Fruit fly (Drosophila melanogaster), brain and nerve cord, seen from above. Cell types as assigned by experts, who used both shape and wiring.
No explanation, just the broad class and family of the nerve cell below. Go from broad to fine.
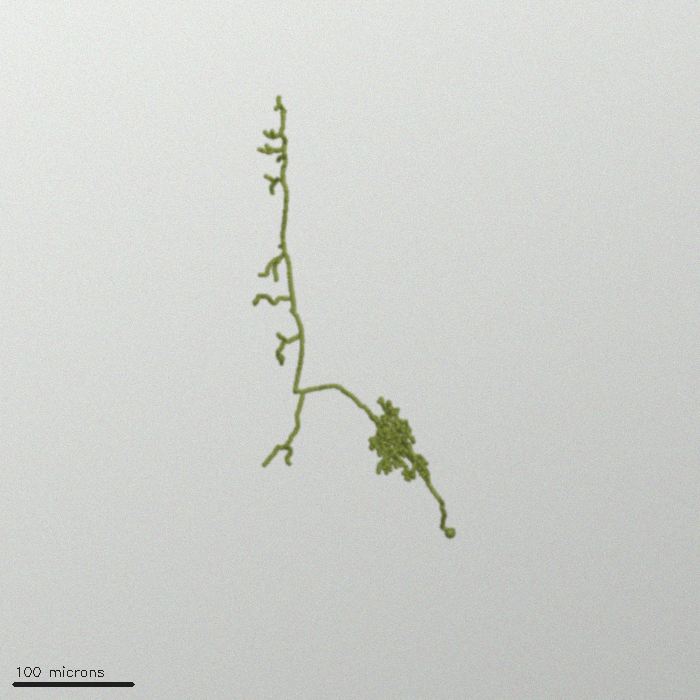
nerve-cord intrinsic neuron; hemilineage 08B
